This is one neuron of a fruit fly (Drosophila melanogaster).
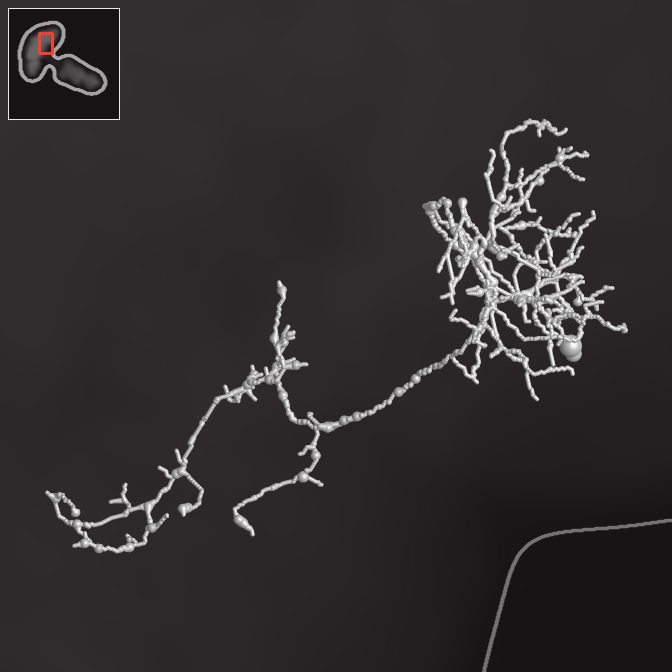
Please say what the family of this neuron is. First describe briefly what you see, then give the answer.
It lies in the brain. The cell body can be seen on the right of the picture. The picture shows dozens of branch ends. This is a visual projection neuron. The family is hemilineage VPNp&v1_ventral.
